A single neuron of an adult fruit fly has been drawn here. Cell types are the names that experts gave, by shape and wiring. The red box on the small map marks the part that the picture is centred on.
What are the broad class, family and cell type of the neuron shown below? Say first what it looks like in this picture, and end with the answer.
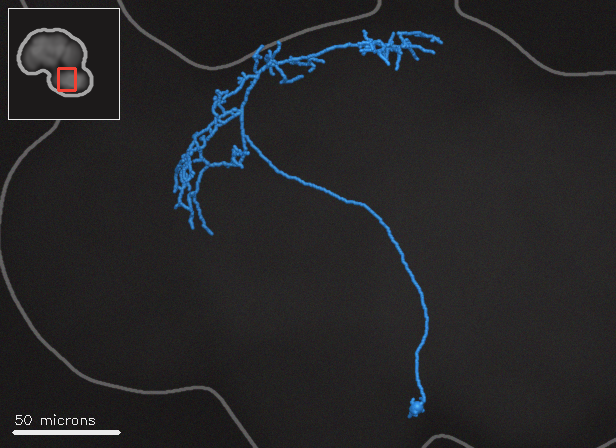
By the scale bar it is about 190 microns tall in this view. As drawn here it is taller than it is wide. Its broad class is nerve-cord intrinsic neuron. The family is hemilineage 06B. The cell type is IN06B079.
